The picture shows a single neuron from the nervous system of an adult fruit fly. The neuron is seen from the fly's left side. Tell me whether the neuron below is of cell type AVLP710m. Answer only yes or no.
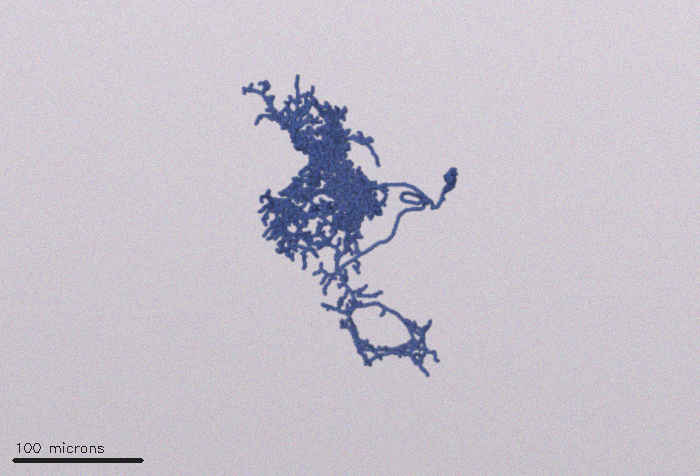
yes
